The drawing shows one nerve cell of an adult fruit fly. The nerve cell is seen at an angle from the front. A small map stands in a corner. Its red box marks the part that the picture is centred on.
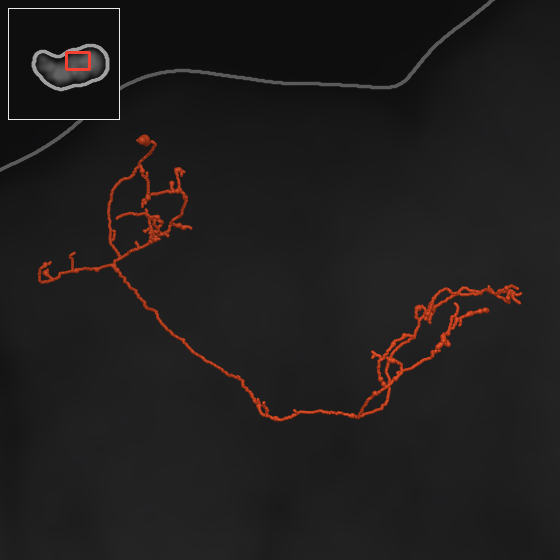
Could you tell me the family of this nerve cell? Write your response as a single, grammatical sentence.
Family class Kenyon Cell is where this nerve cell is grouped.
